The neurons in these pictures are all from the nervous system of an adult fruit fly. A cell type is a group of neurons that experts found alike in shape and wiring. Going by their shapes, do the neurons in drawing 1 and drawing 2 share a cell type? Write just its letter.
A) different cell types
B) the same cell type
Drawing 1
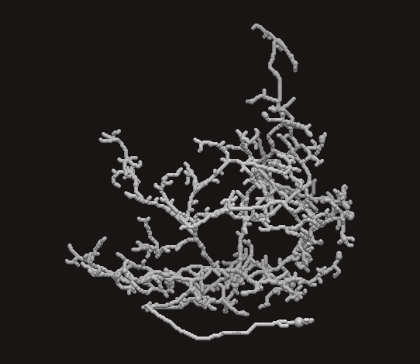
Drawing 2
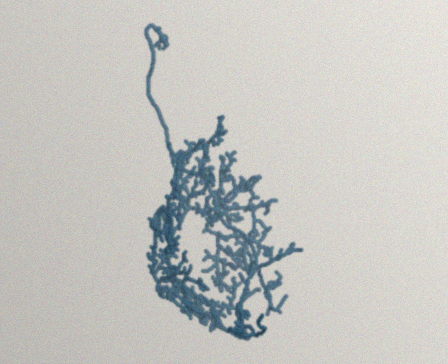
B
